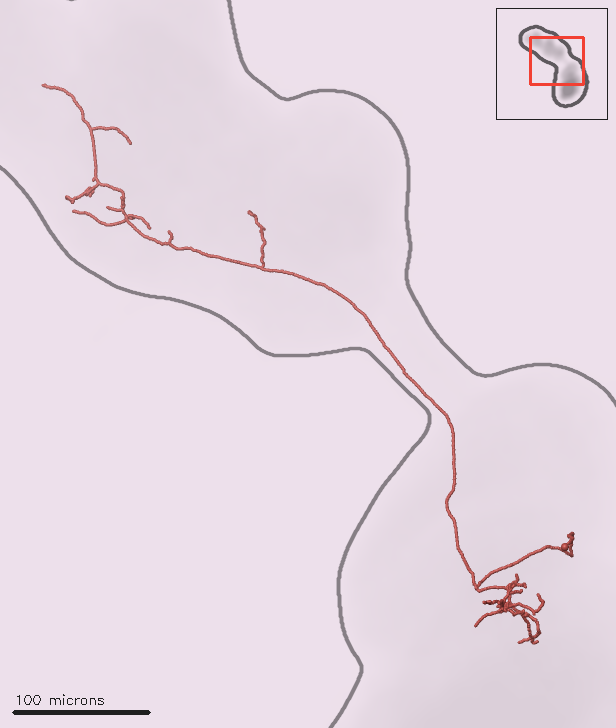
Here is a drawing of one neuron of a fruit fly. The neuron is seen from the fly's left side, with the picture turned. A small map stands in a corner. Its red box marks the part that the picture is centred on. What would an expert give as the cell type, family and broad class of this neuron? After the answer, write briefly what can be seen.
Its cell type is DNg06. Its family is hemilineage LB12. It is a descending neuron. Its cell body lies at the lower right of the picture. By the scale bar it is about 400 microns tall in this view.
